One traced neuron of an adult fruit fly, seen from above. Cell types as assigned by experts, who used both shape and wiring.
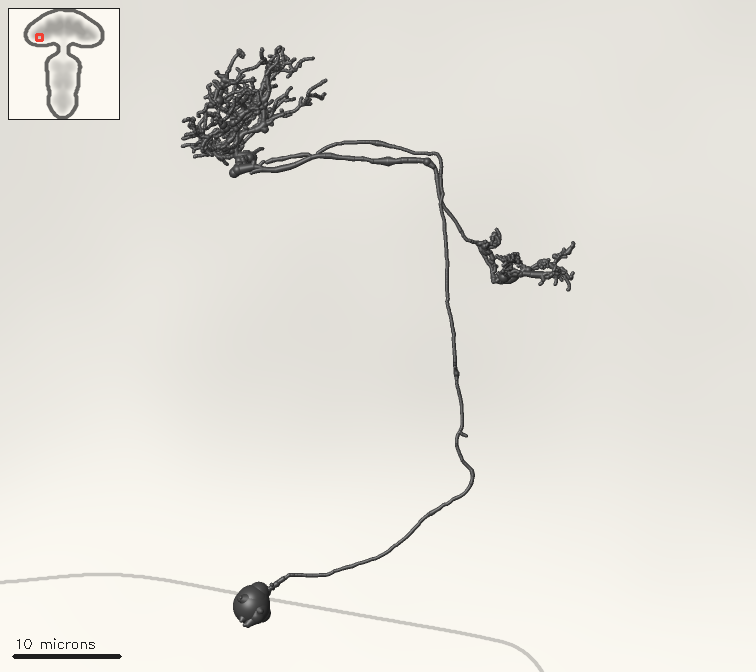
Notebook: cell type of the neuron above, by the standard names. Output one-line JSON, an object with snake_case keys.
{"cell_type": "T4b"}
